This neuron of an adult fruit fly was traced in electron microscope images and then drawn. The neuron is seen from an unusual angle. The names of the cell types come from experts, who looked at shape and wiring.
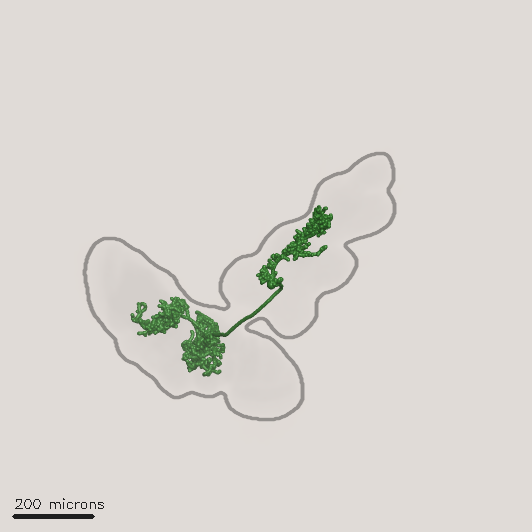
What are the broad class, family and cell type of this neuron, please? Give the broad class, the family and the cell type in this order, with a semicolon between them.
ascending neuron; hemilineage 06B; AN06B009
